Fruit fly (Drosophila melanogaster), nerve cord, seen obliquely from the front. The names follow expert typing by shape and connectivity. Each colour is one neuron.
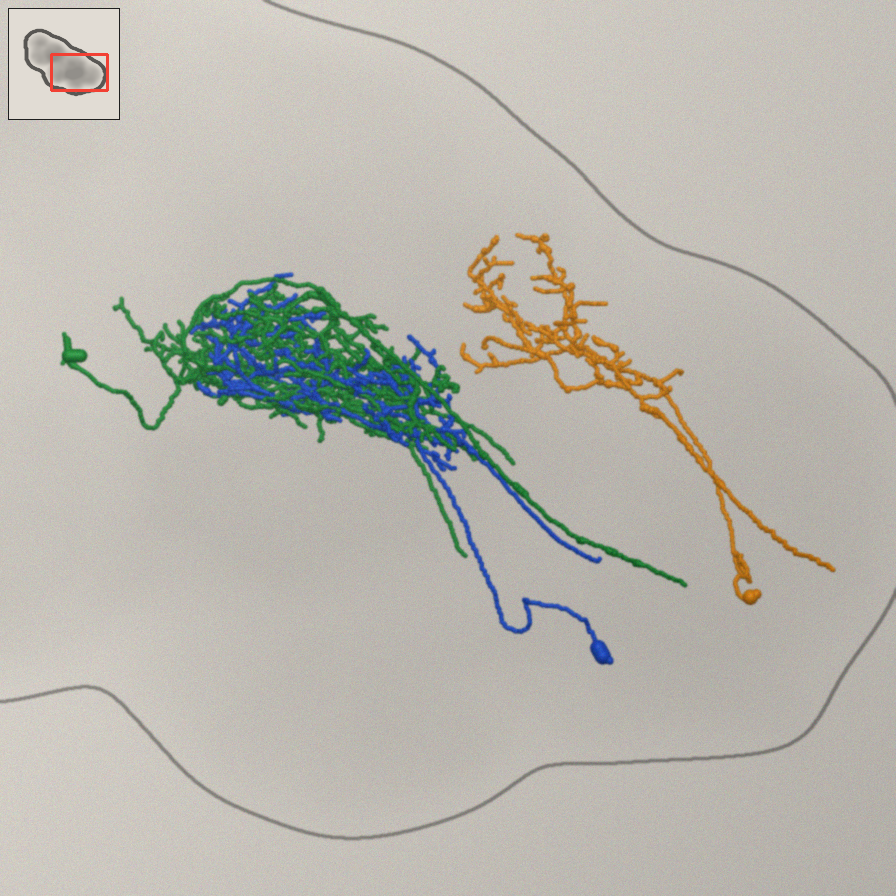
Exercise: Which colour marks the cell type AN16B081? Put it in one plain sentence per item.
The colour is blue.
